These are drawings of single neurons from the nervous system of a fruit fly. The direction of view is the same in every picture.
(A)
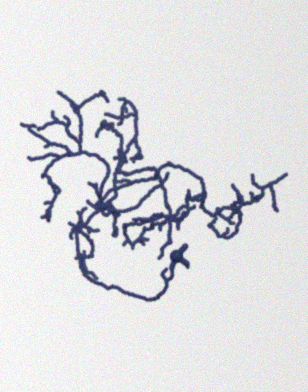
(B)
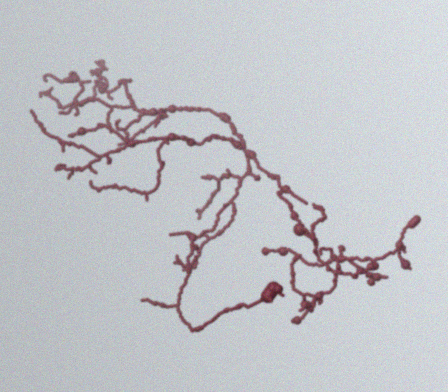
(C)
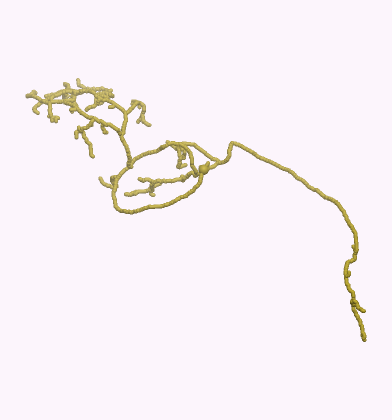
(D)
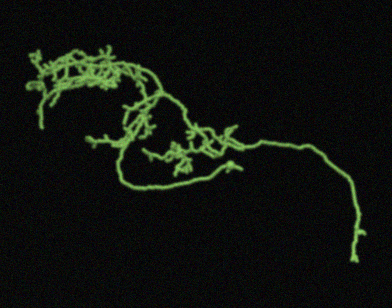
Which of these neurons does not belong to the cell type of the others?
Picture B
